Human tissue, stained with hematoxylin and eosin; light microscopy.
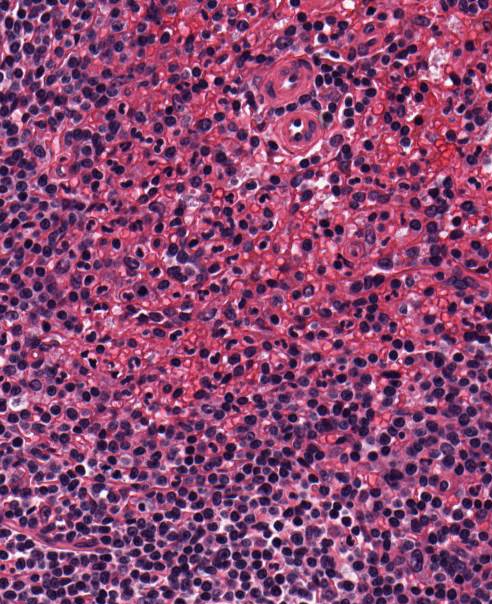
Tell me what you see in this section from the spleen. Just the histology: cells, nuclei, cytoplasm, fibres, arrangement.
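Two zones, it seems: a paler, more eosinophilic one upper and central, a darker, denser one below. Below, small lymphocytes crowd in, round dark nuclei, scant cytoplasm. Pale zone: larger cells, pale oval nuclei, pink cytoplasm, scattered among lymphocytes. No glands, lined surface or open lumens anywhere.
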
